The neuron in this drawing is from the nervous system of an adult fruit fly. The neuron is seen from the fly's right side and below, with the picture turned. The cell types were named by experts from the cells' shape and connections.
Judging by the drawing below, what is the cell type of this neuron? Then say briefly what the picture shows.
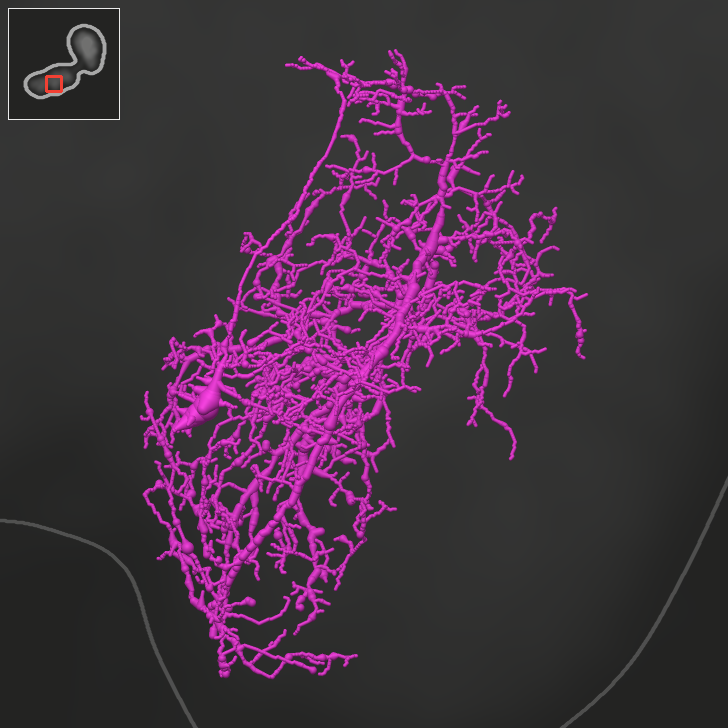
Its cell type is IN12B012. This is a nerve-cord intrinsic neuron. The picture shows more than a hundred branch ends. As drawn here it is taller than it is wide.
